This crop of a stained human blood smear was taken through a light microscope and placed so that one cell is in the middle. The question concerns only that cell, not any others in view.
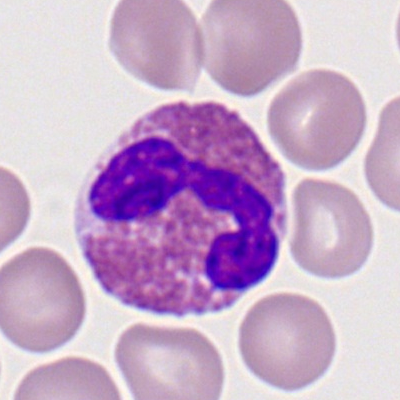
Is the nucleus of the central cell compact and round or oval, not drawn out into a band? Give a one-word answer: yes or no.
No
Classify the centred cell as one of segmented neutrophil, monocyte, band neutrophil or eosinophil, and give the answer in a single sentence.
This particular crop is centered on an eosinophil.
